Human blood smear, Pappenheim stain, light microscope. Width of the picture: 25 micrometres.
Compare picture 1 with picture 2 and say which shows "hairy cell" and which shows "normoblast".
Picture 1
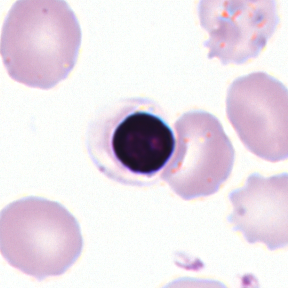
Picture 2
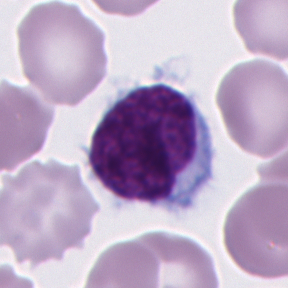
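Picture 1 shows a normoblast, and picture 2 shows a hairy cell. Their outlines differ first: the normoblast has a smooth, roughly round edge, while the hairy cell's edge is ragged with fine hair-like projections.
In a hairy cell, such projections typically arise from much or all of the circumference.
The nuclei differ in size: the normoblast's is round and about 5 micrometres across, the hairy cell's about 10 by 9 micrometres, with a curved fold line running through its right part.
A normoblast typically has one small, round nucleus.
The normoblast's chromatin is very dark and dense, nearly black throughout.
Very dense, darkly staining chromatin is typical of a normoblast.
The cytoplasm is placed unevenly in both: in the normoblast its rim is wider on the left of the nucleus than on the right, whereas in the hairy cell most of the pale blue cytoplasm lies to the right of the nucleus.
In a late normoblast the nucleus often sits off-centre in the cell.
Some features are shared: neither nucleus shows a nucleolus, and neither cytoplasm shows granules.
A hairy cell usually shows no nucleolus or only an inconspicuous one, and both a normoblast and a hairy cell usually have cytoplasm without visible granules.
Beside the normoblast, a cell without a nucleus presses against its right side.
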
